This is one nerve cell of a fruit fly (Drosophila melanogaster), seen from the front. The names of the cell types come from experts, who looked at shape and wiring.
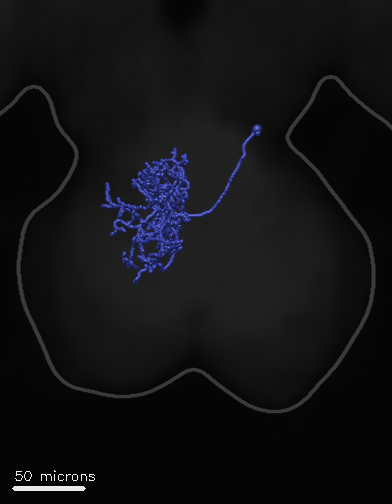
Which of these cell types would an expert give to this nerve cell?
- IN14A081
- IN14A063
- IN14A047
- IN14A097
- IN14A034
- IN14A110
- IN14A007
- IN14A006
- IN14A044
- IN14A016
IN14A016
